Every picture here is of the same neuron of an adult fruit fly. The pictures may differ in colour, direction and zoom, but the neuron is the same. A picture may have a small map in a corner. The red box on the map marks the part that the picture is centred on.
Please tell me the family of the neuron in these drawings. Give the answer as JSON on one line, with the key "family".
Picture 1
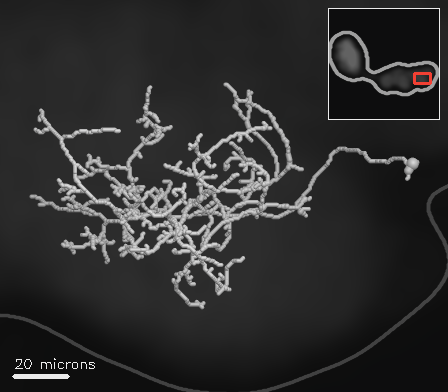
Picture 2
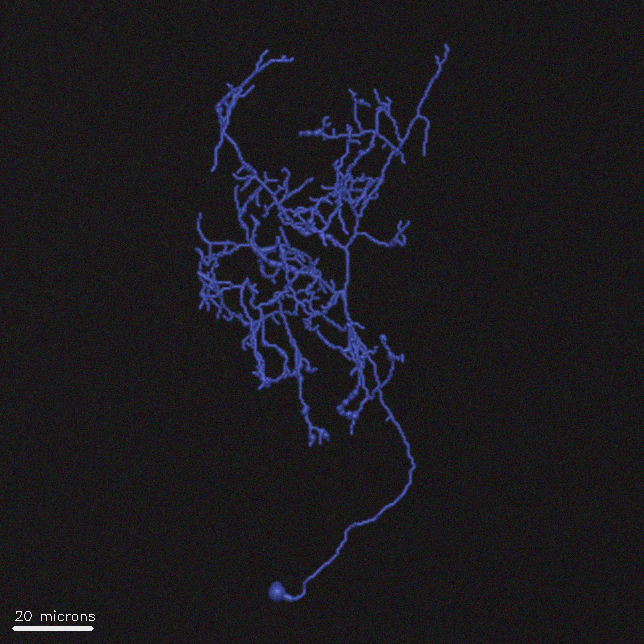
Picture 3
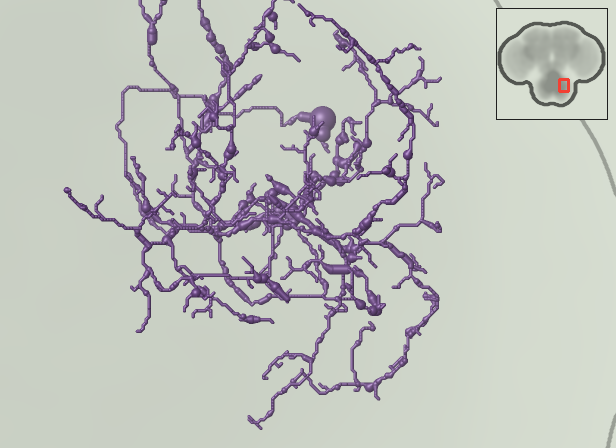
{"family": "hemilineage 20A.22A"}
